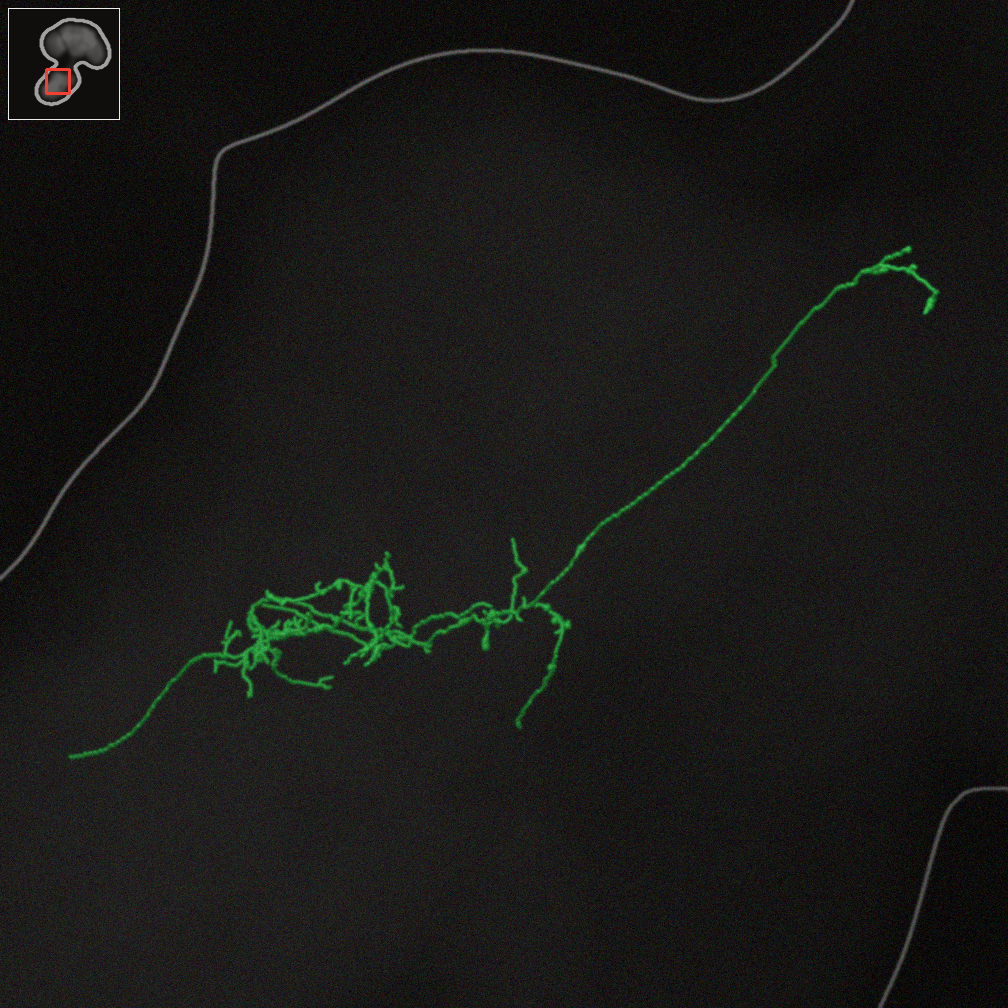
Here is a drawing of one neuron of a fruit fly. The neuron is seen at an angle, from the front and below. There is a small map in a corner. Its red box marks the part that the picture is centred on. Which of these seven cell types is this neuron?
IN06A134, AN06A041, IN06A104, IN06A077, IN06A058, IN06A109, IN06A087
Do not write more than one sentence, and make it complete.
What this neuron is, by cell type, is IN06A104.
